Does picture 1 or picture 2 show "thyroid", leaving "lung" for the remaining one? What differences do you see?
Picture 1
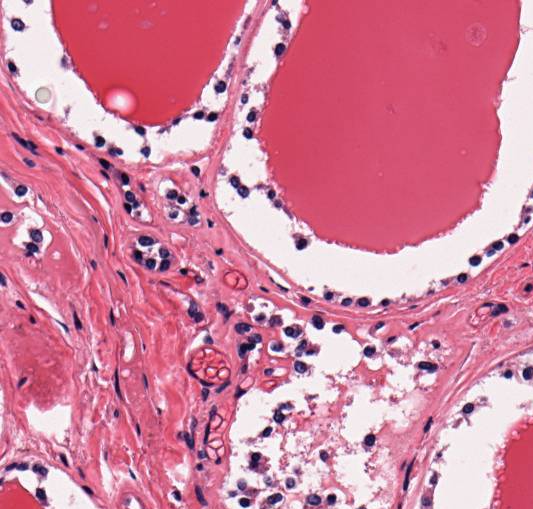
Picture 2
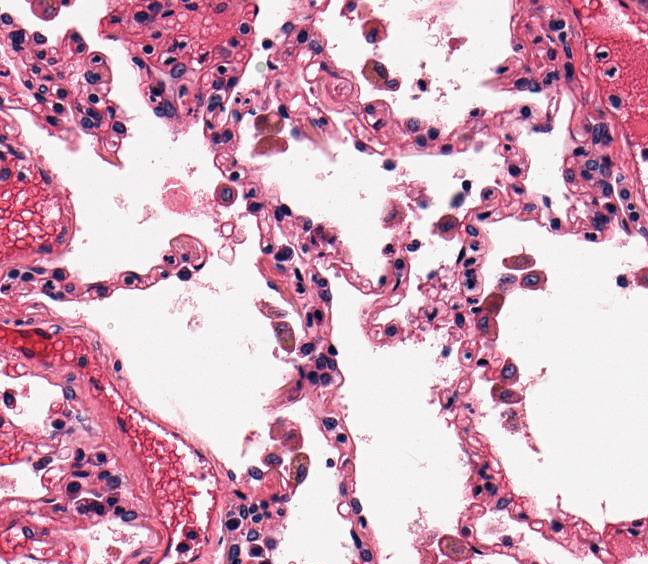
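Item one, identity: the thyroid is picture 1, the lung picture 2. Item two, contents: picture 1 has large rounded follicles of homogeneous pink material in its top half and right side; in picture 2, thin branching septa divide large open spaces.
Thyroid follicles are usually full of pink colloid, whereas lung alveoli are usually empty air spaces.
Item three, lining: both show flattened cells with small dark nuclei, a single layer around the follicles and a covering on the septa rather than tall columnar cells. Item four, free cells: rounded macrophages with brown granular cytoplasm and a single small dark nucleus lie within the lung spaces, mostly centre and right.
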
